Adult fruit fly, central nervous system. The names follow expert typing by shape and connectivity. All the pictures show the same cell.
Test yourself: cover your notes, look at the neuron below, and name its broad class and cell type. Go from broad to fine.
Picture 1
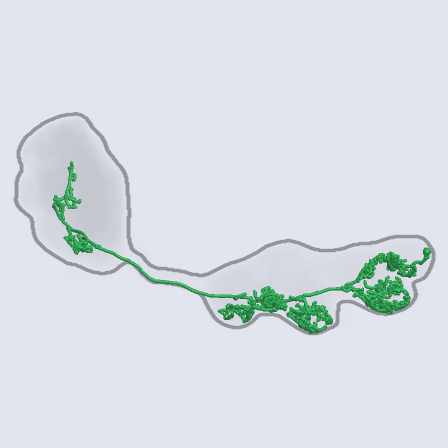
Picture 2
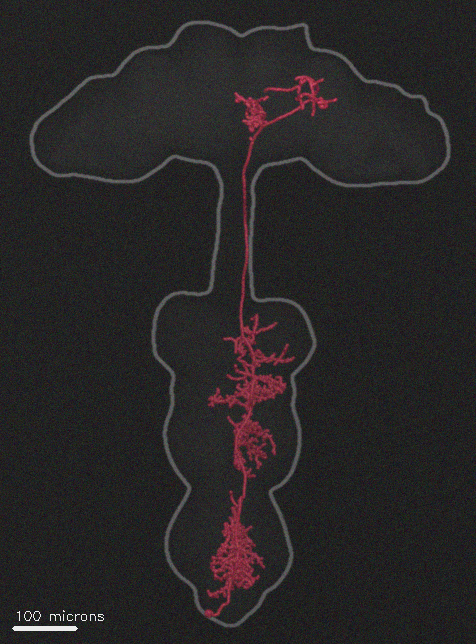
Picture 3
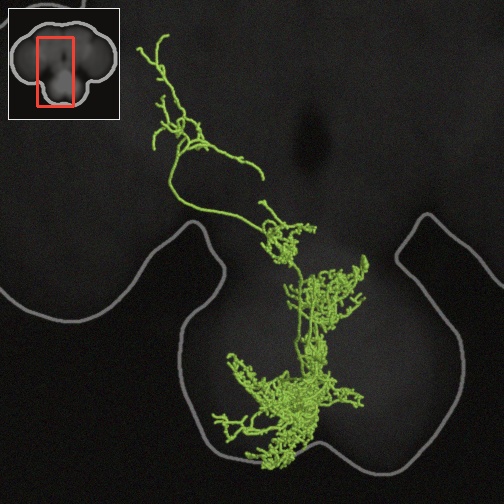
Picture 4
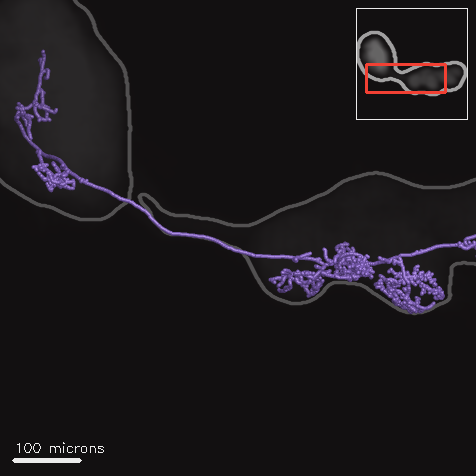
ascending neuron; ANXXX027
